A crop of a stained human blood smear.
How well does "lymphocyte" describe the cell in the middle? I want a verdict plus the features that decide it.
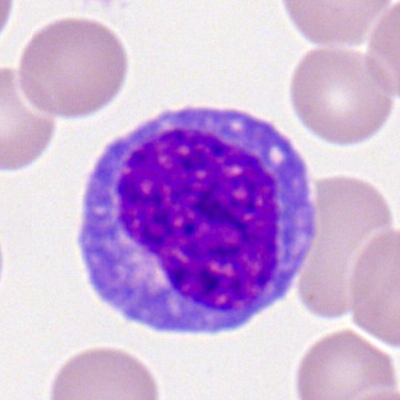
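The deciding feature is the nucleus, which has a shallow indentation on its lower-left side.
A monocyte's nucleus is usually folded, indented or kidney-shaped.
This cell is a monocyte, not a lymphocyte. No distinct nucleoli are visible, which would fit either name.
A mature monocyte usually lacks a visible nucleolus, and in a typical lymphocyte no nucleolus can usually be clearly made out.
The chromatin is clumped, with lighter spaces between the darker clumps. The outline is roughly round, a few small clear spots lie in the cytoplasm near the upper-right edge, and no coarse dark granules are present.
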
